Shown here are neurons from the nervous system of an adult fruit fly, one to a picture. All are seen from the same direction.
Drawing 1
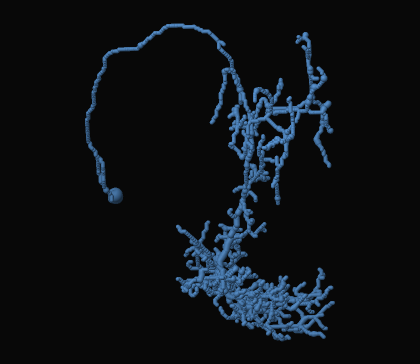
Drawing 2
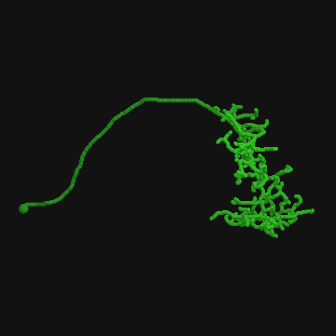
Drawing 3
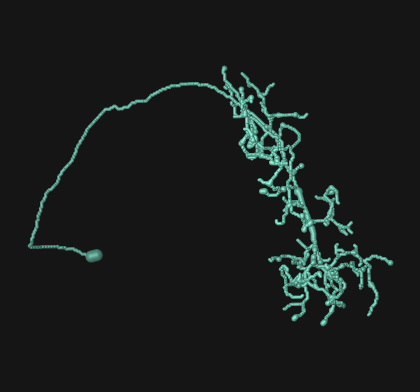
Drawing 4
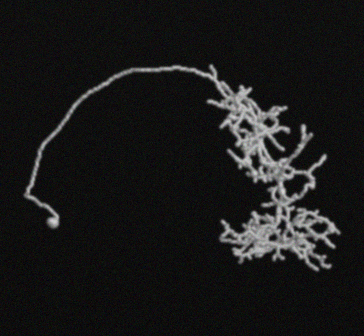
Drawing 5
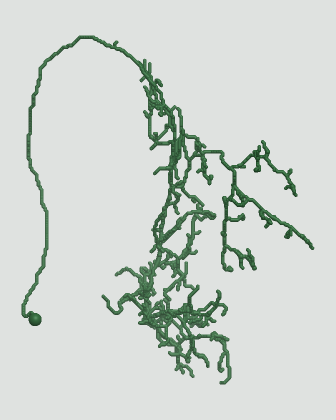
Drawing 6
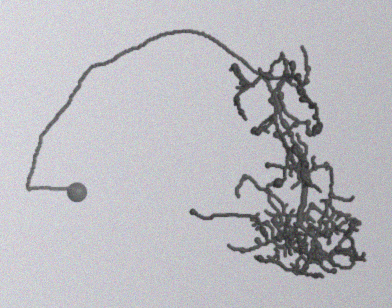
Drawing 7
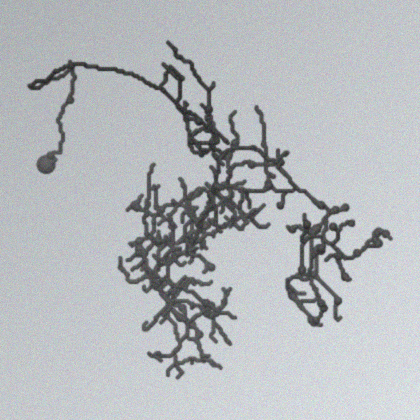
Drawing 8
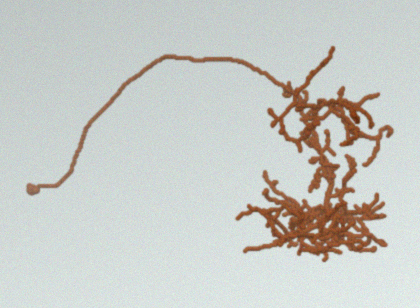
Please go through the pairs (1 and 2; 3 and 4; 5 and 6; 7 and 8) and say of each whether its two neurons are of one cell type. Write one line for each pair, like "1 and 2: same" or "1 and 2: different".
1 and 2: different
3 and 4: different
5 and 6: same
7 and 8: same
